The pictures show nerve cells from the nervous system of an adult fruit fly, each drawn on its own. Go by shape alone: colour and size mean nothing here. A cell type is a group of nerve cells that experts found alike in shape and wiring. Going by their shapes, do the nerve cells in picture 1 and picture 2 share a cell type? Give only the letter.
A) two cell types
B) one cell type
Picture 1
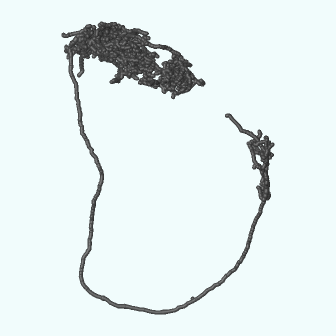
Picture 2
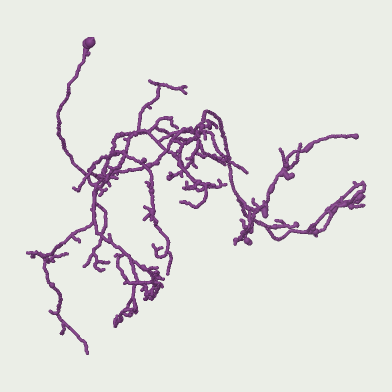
A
